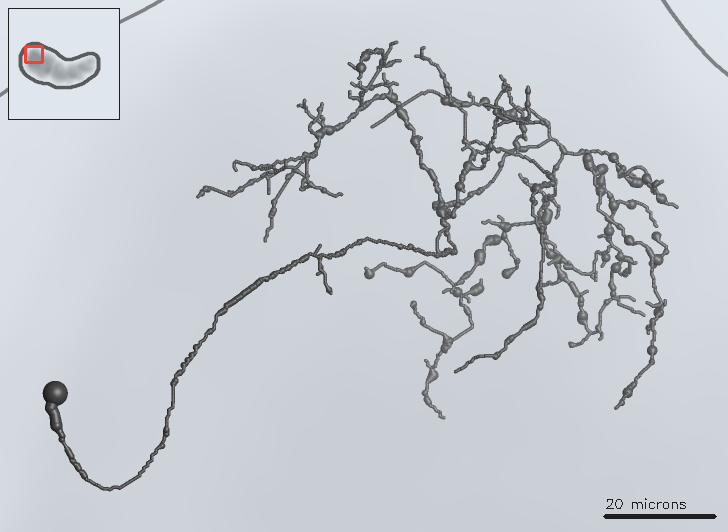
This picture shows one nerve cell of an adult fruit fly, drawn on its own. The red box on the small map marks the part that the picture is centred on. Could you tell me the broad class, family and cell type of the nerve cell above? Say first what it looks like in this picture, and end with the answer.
The cell body is at the lower left of the picture. From left to right in the picture it spans about 120 microns. Dozens of branch ends can be seen. This is a central-brain intrinsic neuron. The family is hemilineage SIPa1_ventral. The cell type is SMP025.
